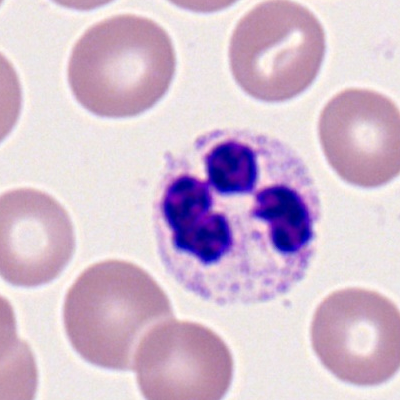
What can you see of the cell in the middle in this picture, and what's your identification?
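Starting with the nucleus, I see chromatin that is dark purple and densely clumped, and I can't make out any nucleoli. Moving to the cytoplasm, fine, small lilac granules are scattered all through it, but I find no vacuoles. So this is a segmented neutrophil.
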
